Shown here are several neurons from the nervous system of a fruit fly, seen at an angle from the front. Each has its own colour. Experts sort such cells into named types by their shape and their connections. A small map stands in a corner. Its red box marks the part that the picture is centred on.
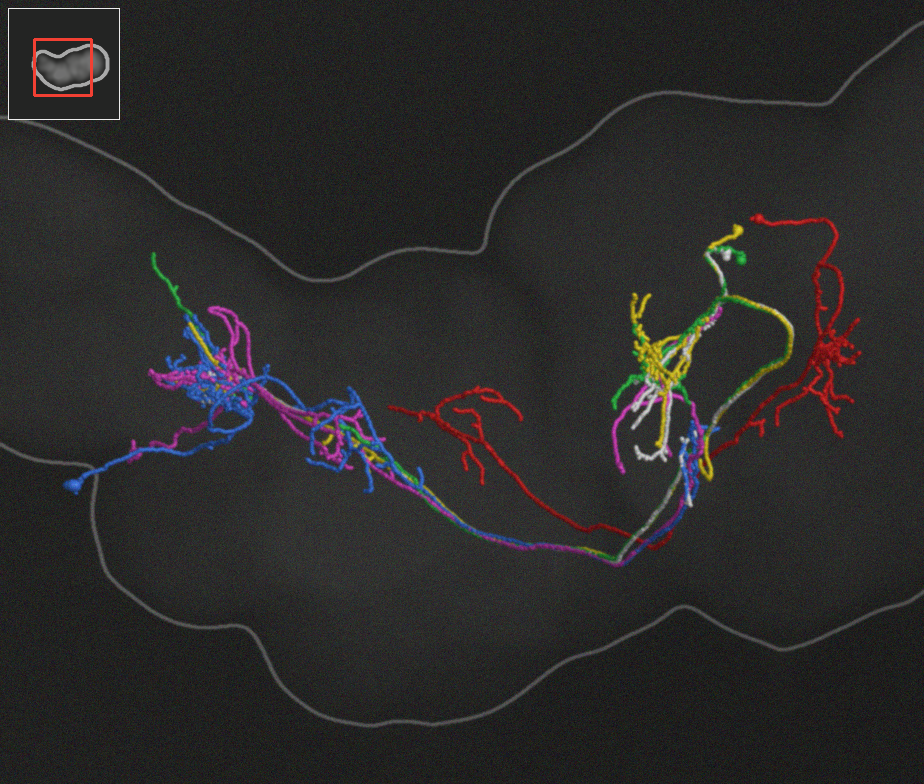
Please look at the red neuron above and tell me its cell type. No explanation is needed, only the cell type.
DNpe057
